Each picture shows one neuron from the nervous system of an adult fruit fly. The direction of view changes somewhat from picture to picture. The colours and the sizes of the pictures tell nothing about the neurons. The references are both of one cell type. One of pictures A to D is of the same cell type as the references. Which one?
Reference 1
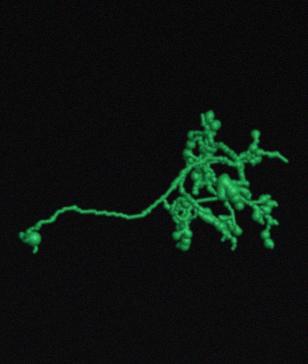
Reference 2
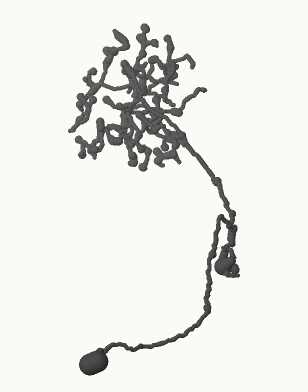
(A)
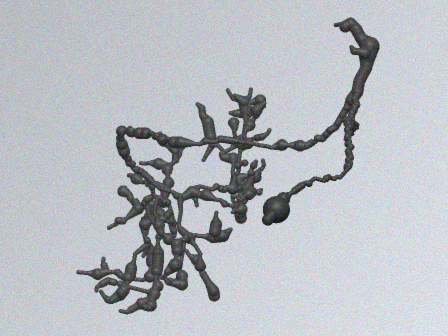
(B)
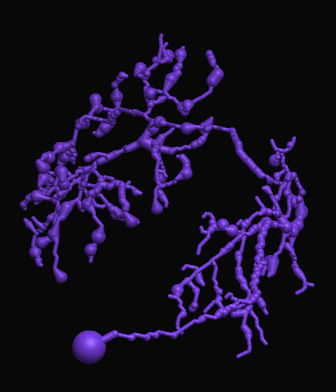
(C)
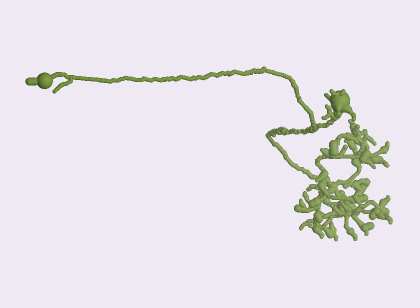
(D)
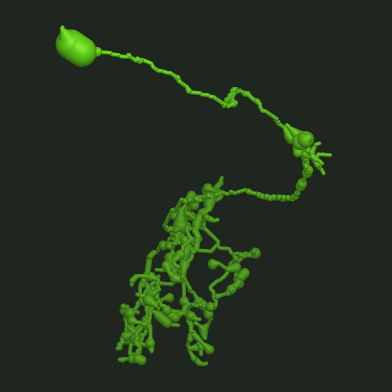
D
